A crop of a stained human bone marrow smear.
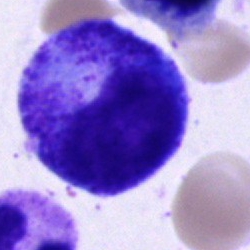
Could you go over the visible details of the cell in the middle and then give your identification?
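You'll notice a dark nuclear mass filling the right and lower part of the cell. Over in the upper left there's a pale clear patch, and that's also where the purple granules are scattered most densely. A few small purple granules lie free just outside the cell near its lower edge. It's a promyelocyte.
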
